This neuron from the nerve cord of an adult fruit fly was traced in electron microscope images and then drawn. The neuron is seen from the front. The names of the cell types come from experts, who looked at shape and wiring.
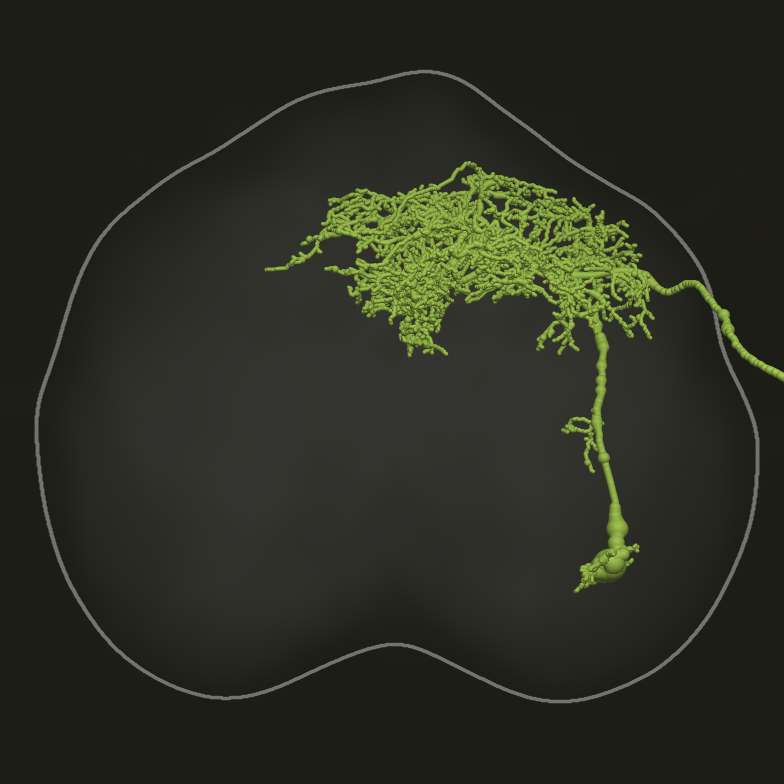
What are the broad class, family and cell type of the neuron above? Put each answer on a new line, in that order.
motor neuron of the nerve cord
hemilineage 16B
tp2 MN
